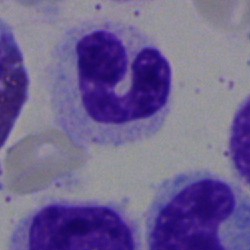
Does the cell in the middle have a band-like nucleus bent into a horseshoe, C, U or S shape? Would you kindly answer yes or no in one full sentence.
Yes, the nucleus takes a horseshoe, C, U or S shape without separate lobes.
